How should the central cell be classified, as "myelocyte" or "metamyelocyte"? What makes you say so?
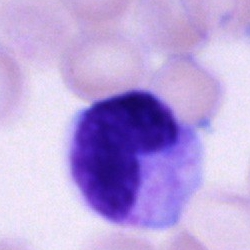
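It's a metamyelocyte. Look first at the chromatin: it is dense and stains dark purple.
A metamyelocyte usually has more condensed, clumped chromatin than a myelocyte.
That dense chromatin is what tips the balance toward metamyelocyte here. You can also see that the nucleus fills most of the cell, with an indentation on its lower right side, and that the cytoplasm is pale lilac.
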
